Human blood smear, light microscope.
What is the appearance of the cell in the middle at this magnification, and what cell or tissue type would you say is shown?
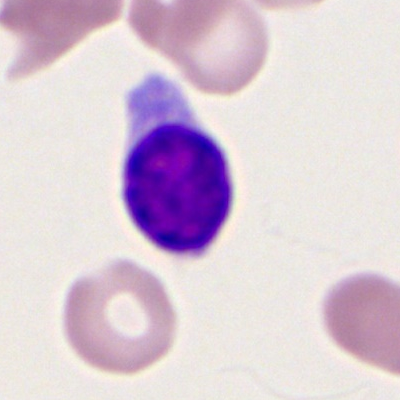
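Not much cytoplasm here, so the nucleus fills most of the cell. At the upper end the cytoplasm tapers out into an extension. No granules in it, and no vacuoles either. It's a lymphocyte.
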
